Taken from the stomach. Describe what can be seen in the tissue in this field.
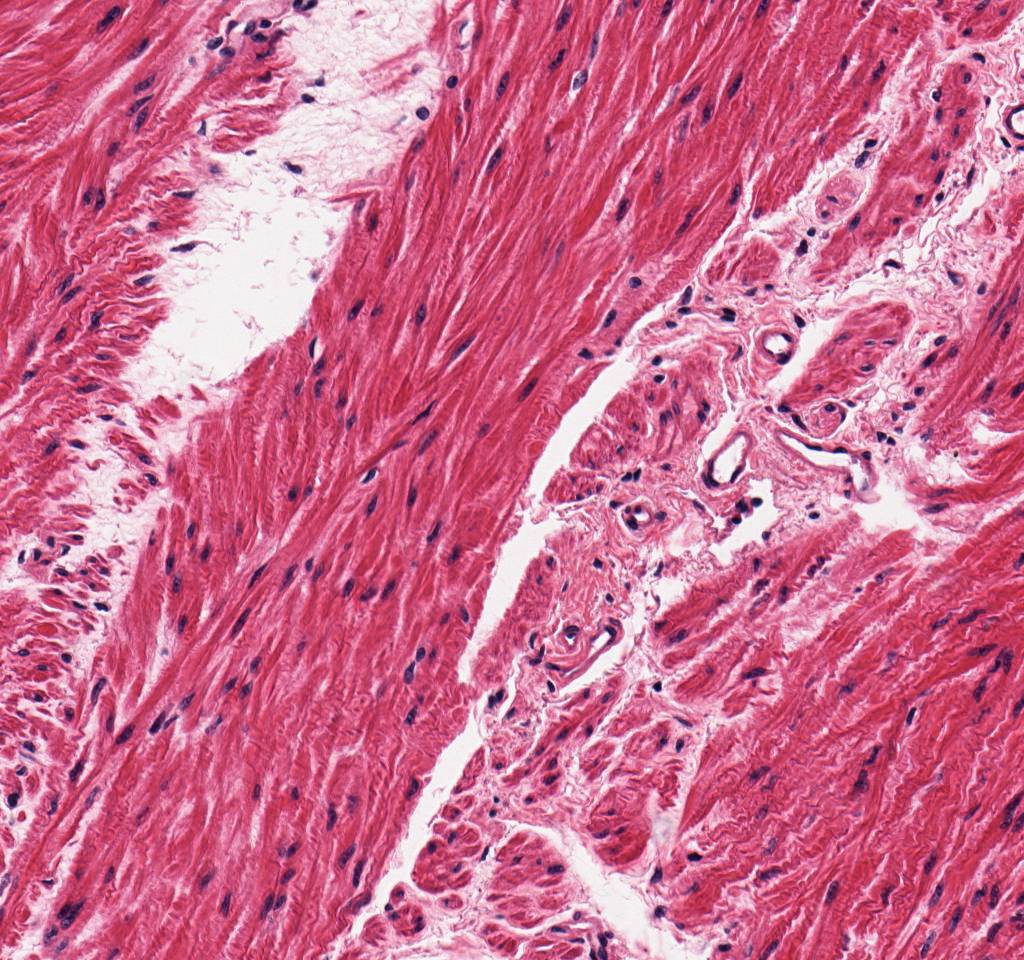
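Bundles of elongated pink muscle fibres cross most of the field diagonally, from lower left to upper right. Each fibre holds a single elongated dark-purple nucleus, lying inside it and aligned with its length. Their cytoplasm is strongly eosinophilic, with a wavy, fibrillar texture.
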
